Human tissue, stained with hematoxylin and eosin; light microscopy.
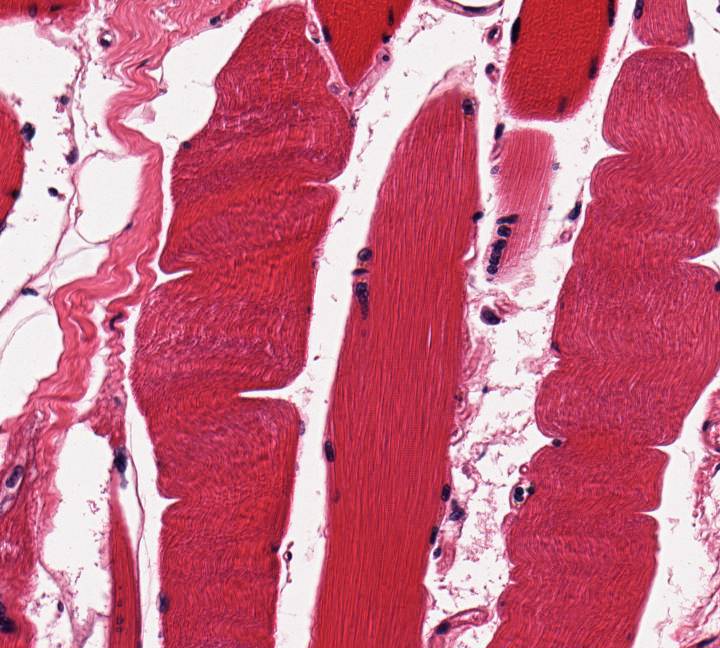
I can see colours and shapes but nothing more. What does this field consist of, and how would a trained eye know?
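Skeletal muscle is the principal tissue present. Several long, unbranched, deeply eosinophilic fibres run roughly from top to bottom. The broad fibres at left and right have scalloped margins with deep transverse notches. Dark, elongated nuclei lie at the fibre edges.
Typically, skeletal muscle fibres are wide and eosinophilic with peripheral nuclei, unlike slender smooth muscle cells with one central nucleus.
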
